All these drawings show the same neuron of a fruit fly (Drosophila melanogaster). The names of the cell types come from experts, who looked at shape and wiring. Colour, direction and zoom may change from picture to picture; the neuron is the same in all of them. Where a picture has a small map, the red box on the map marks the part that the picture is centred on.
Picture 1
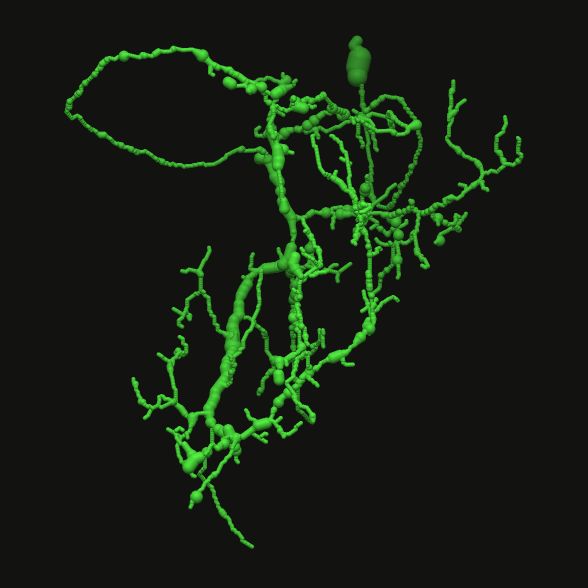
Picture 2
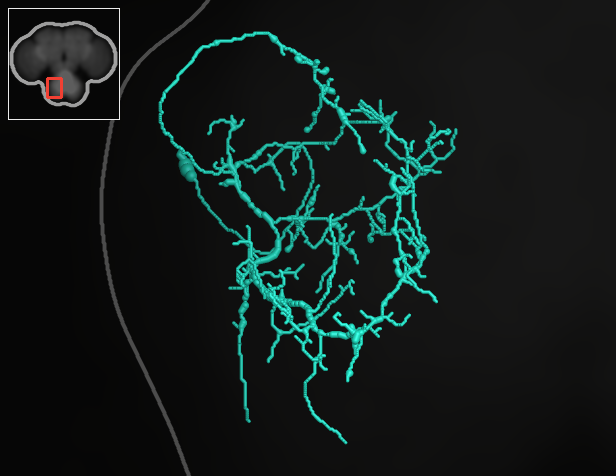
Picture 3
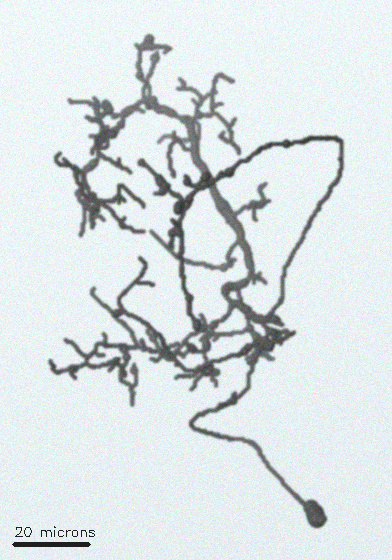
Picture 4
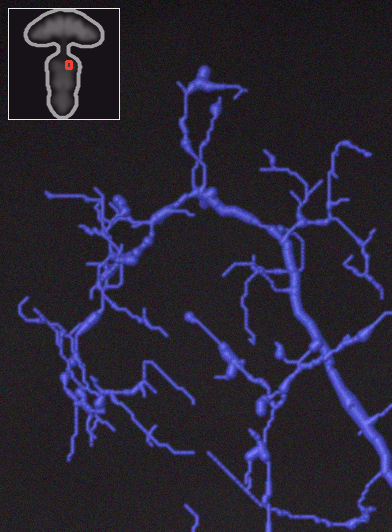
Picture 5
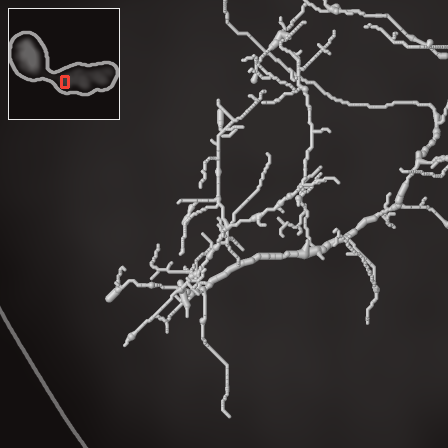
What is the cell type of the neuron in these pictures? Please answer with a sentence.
The cell type is IN03A075.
